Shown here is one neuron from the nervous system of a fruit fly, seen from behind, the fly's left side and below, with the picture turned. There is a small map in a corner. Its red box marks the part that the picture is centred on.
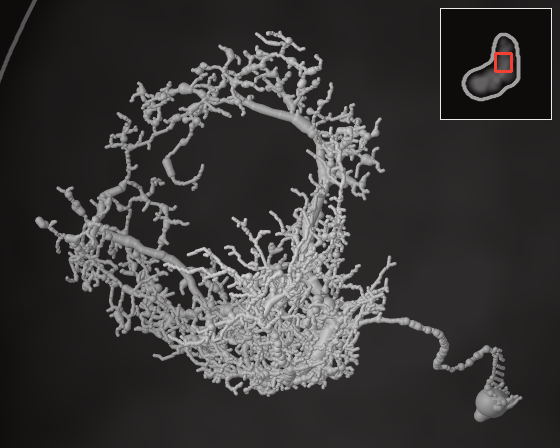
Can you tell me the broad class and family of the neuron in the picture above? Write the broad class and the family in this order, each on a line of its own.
nerve-cord intrinsic neuron
hemilineage 13B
